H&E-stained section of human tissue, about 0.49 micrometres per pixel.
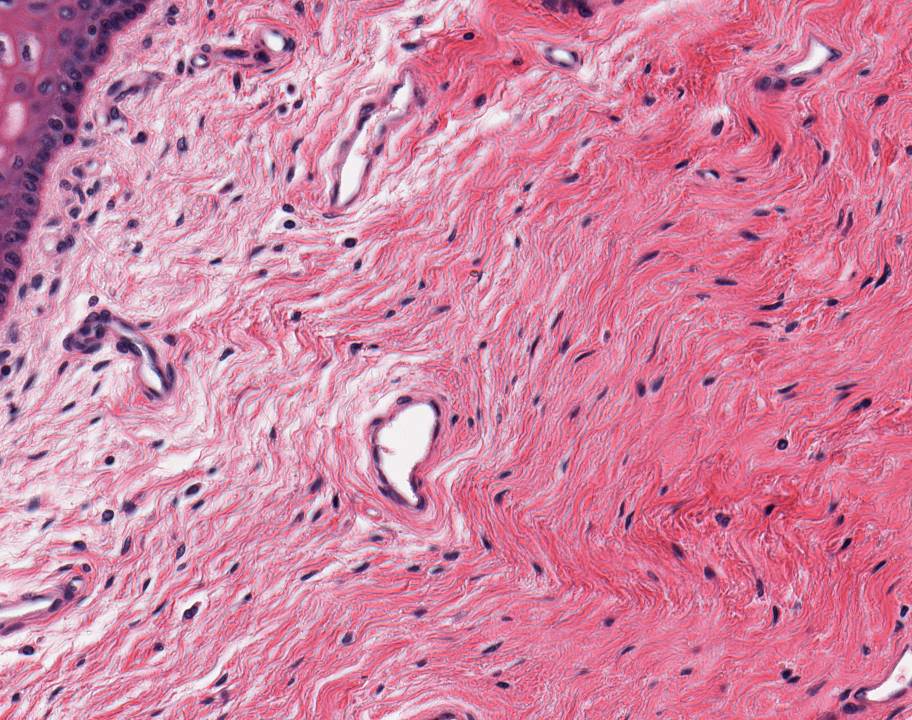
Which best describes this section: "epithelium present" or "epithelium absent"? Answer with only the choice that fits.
Epithelium present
